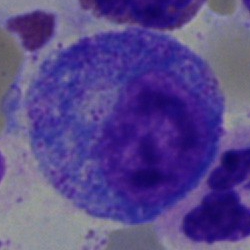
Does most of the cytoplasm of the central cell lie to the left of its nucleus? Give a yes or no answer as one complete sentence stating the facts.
Yes, the nucleus of the cell is shifted toward the right.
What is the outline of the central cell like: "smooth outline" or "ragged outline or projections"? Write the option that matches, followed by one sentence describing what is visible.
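Smooth outline. The cell outline is round and smooth.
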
